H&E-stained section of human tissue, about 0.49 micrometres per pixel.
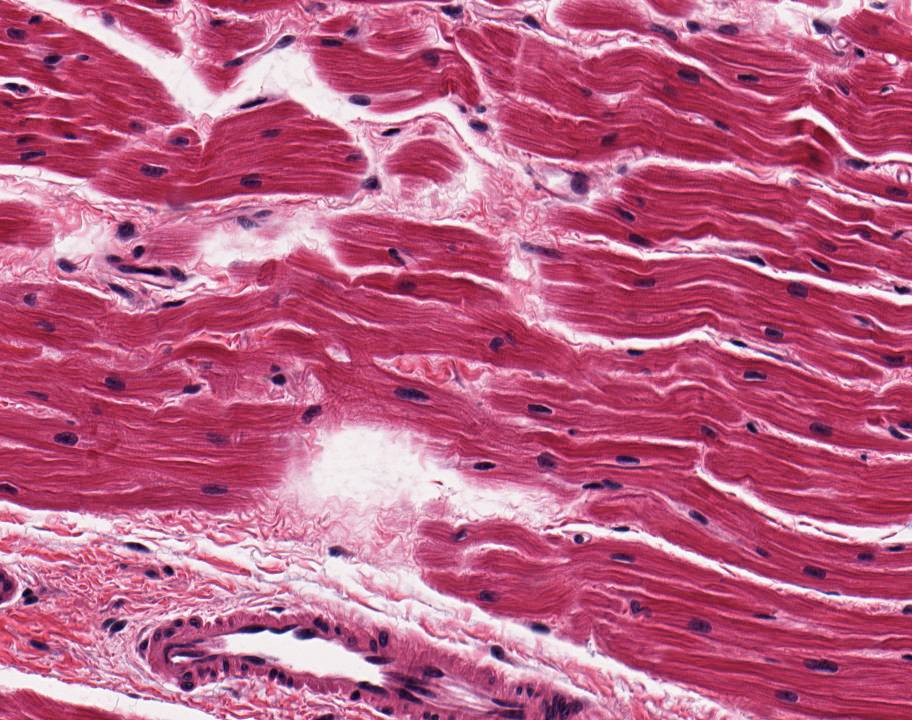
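Atrial appendage of the heart, haematoxylin and eosin. Muscle fibres run mainly from left to right; many branch and join neighbouring fibres, and their oval nuclei lie in the centre of the fibres. Loose, wavy, pale pink connective tissue between the fibres is most abundant at the lower left.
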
